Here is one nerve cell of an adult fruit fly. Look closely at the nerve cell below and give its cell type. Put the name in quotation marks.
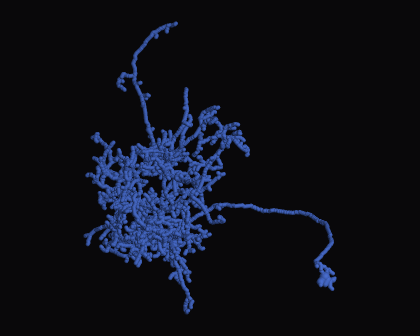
"CL066"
